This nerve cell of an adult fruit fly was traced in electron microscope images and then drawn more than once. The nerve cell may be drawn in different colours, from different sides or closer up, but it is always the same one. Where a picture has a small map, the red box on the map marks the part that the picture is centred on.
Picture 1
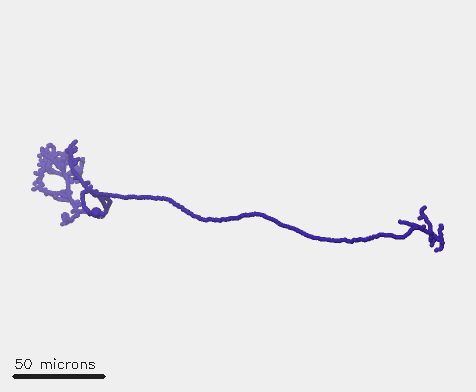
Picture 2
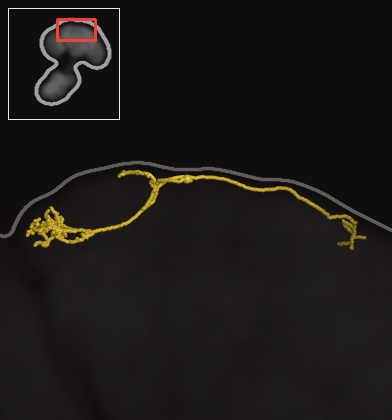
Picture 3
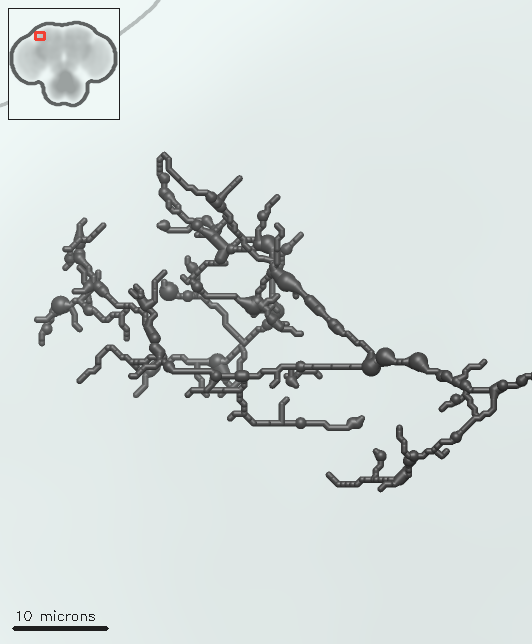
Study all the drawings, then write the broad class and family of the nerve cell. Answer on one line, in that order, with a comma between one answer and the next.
central-brain intrinsic neuron, hemilineage LHd1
